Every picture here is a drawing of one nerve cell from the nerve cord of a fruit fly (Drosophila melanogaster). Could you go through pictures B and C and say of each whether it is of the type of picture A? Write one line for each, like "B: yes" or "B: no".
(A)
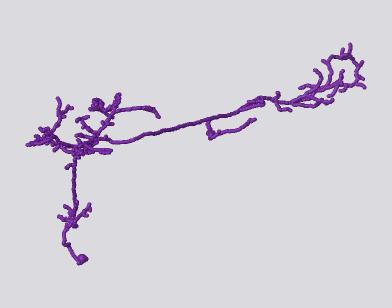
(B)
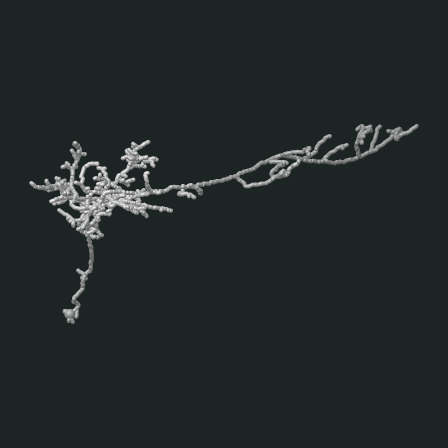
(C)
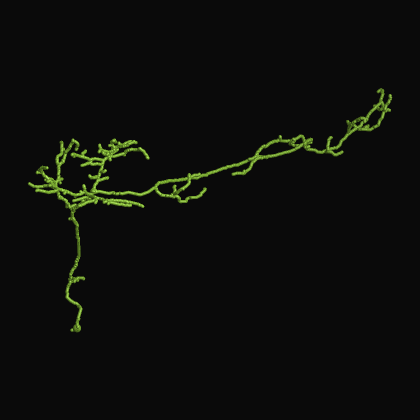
B: yes
C: yes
